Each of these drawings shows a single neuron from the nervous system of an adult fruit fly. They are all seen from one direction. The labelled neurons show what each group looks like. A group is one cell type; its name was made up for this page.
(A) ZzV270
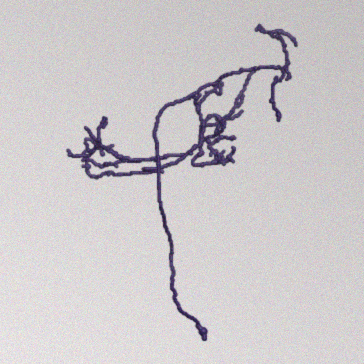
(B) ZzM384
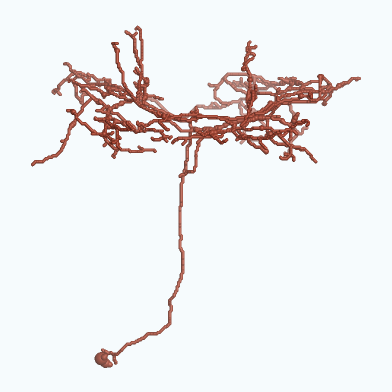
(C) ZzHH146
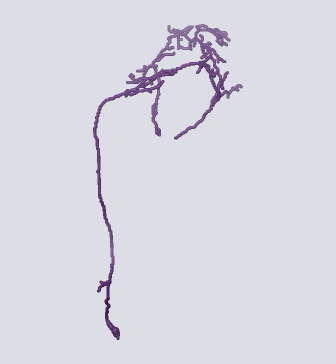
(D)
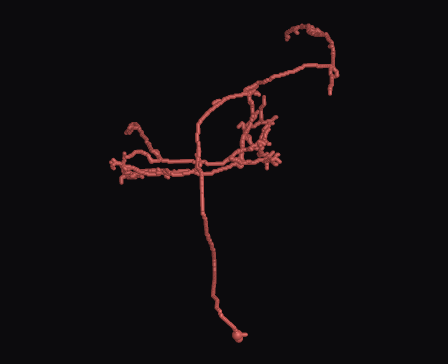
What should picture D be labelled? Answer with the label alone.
ZzV270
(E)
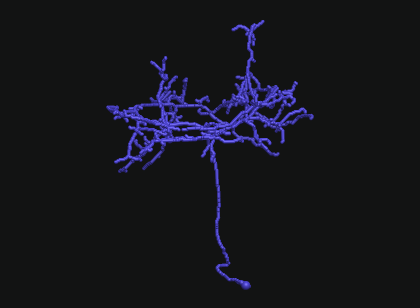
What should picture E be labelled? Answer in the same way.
ZzM384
